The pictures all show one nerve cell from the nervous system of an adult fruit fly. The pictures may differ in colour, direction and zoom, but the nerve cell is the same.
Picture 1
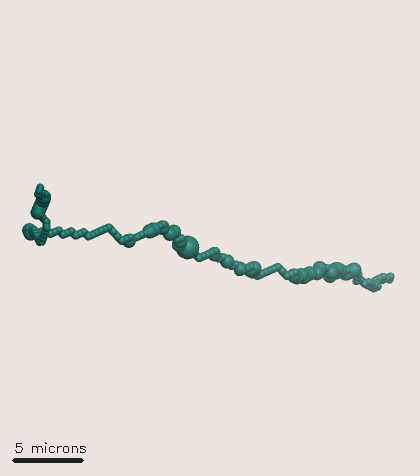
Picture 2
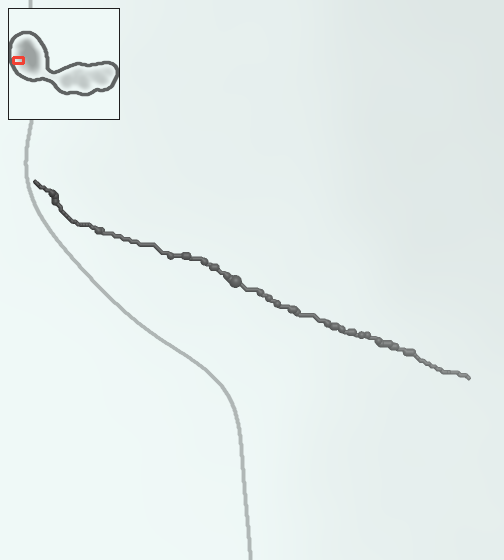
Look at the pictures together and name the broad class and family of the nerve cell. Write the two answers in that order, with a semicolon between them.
sensory neuron entering the brain; class mechanosensory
